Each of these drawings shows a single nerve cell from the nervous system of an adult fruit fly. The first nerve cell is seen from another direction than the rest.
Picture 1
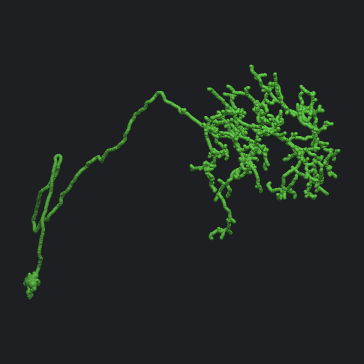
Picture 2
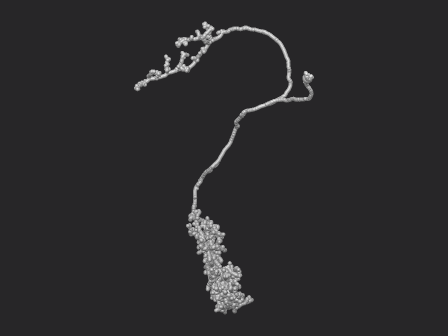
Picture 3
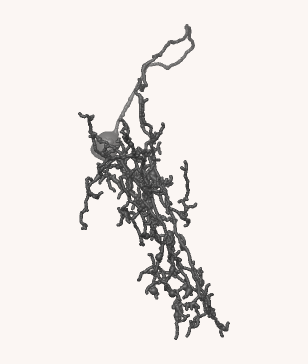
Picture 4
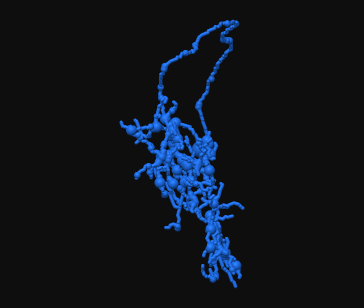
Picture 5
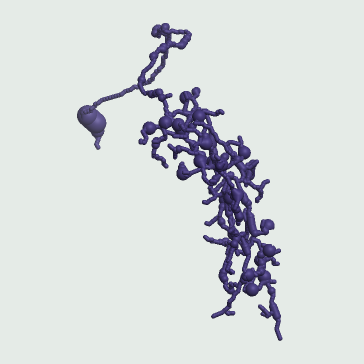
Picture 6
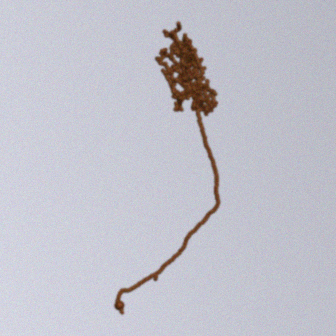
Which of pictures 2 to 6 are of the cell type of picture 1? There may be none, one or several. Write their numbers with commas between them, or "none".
3, 4, 5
